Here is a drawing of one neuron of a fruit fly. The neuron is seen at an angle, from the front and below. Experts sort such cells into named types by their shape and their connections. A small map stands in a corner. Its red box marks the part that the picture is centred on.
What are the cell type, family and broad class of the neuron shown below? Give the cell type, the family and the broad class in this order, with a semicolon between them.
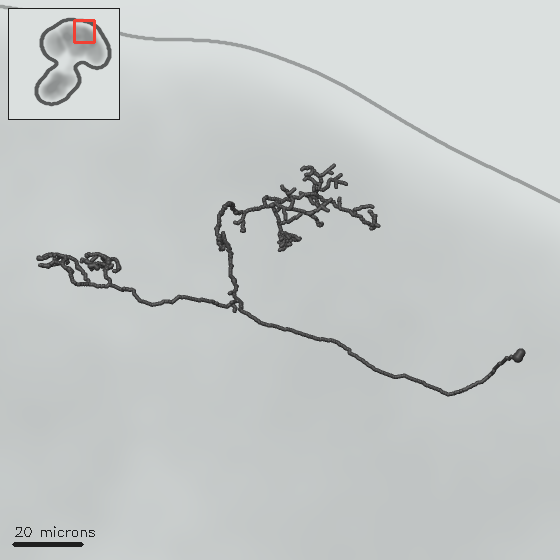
FB9B_d; hemilineage AOTUv4_ventral; central-brain intrinsic neuron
